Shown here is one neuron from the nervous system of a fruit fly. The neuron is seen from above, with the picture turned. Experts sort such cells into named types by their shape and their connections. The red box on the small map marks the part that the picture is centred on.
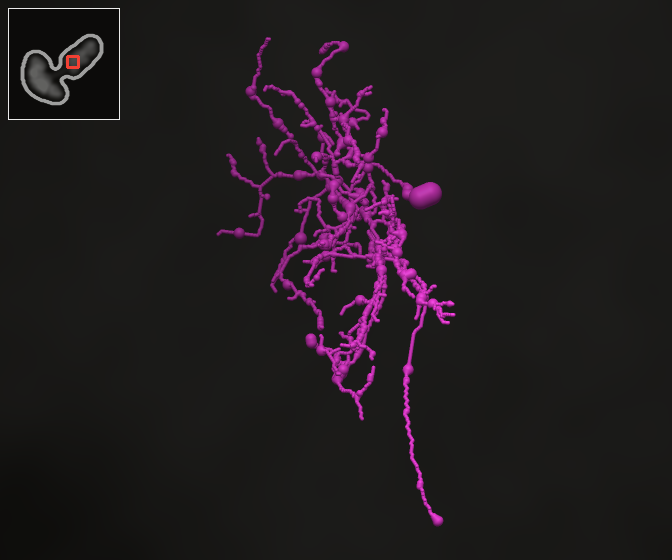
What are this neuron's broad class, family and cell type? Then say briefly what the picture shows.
Its broad class is nerve-cord intrinsic neuron. The family is hemilineage 01B. It is of cell type IN01B065. It lies in the nerve cord. The picture shows dozens of branch ends.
